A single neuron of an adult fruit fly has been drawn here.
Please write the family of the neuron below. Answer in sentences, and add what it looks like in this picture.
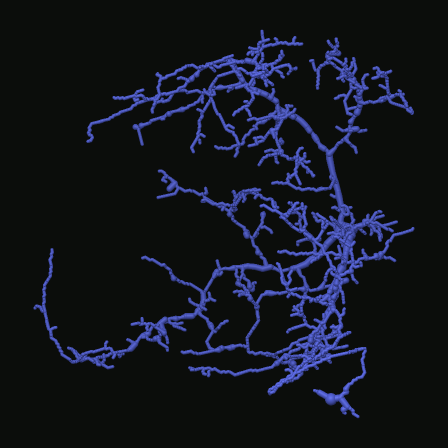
The family is hemilineage 03A. This is a nerve-cord intrinsic neuron. The cell body is at the lower right of the picture. The picture shows more than a hundred branch ends.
